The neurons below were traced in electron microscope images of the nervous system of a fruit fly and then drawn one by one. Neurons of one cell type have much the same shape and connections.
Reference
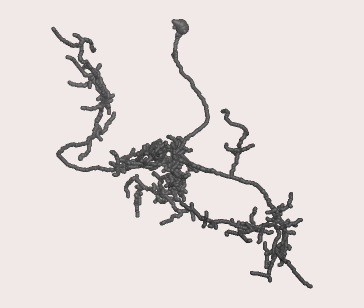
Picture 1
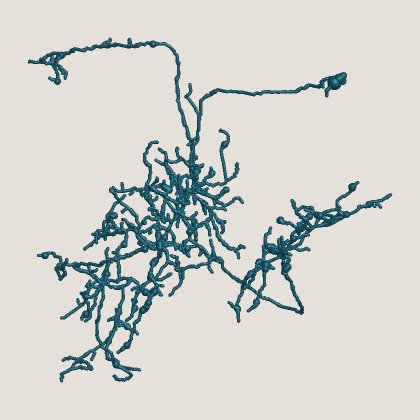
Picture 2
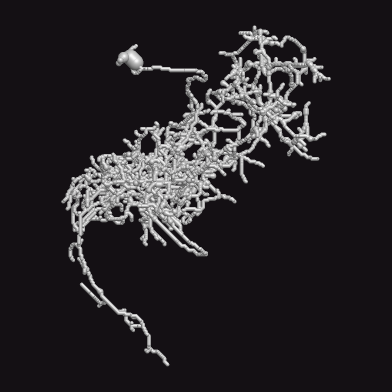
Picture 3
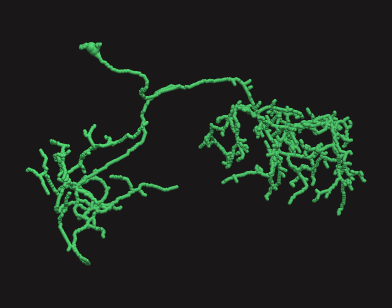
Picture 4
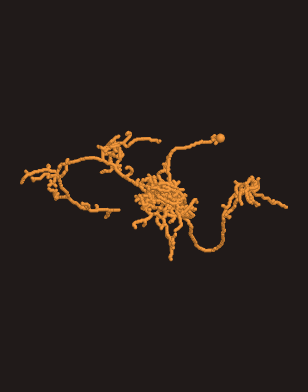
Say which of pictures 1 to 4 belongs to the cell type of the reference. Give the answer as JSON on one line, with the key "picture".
{"picture": 4}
